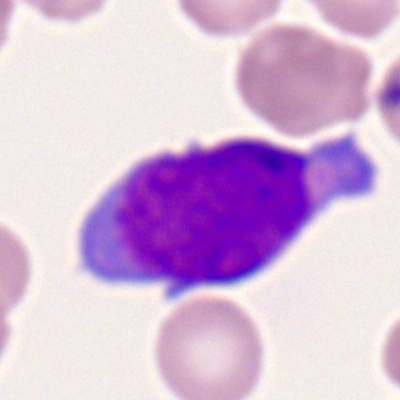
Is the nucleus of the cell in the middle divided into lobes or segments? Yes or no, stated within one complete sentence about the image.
No, in this cell the nucleus is one undivided round, oval or kidney-shaped compact mass.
